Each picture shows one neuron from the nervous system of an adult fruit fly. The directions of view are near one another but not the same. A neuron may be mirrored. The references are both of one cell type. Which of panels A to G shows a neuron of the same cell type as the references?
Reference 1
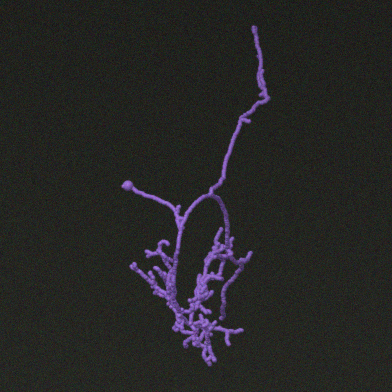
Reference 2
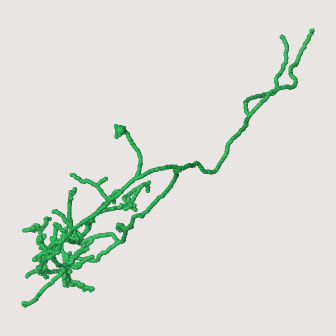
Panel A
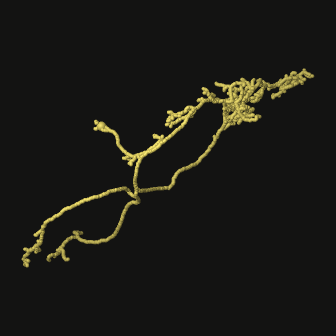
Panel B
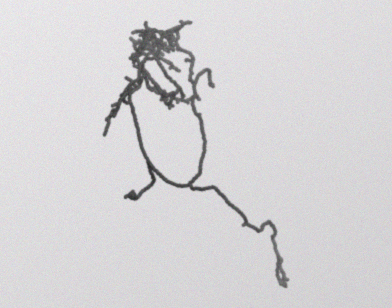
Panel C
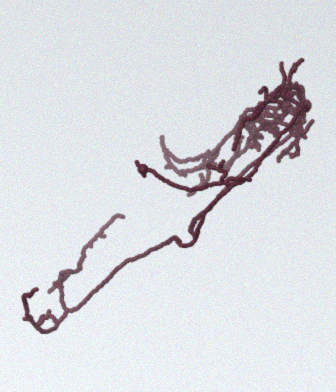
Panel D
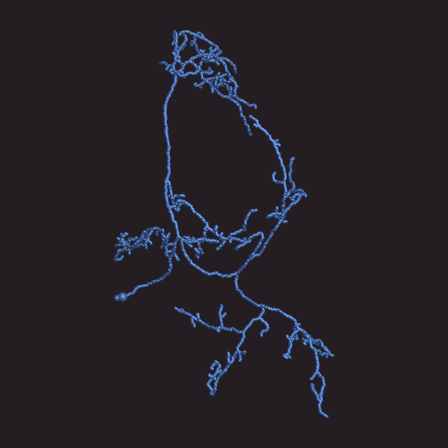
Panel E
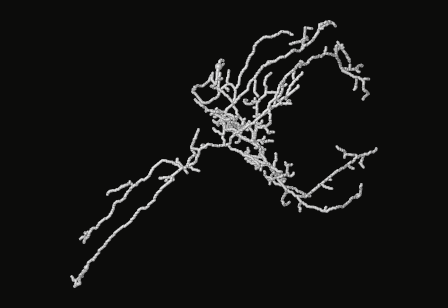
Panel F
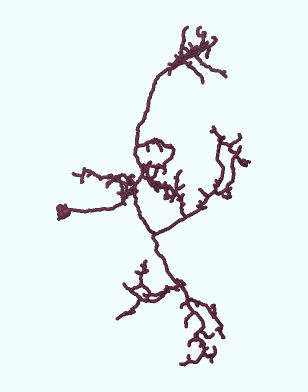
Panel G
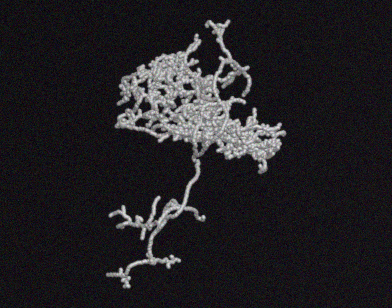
Panel B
